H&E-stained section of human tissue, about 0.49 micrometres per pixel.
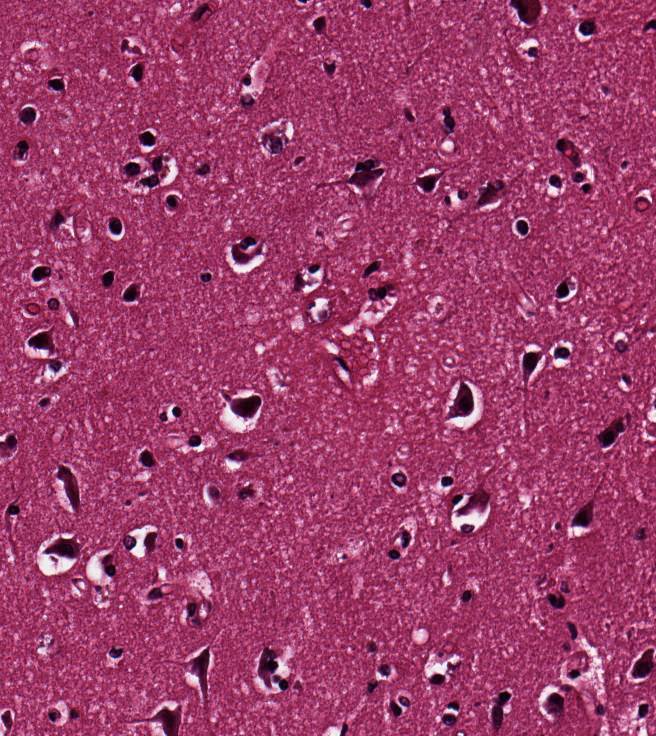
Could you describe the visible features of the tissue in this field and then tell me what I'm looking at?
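Larger cells with triangular bodies and a single tapering process, most likely neurons, are scattered about, for example at centre right and lower left; their bodies stain dark purple and look shrunken. Small round dark nuclei with little visible cytoplasm lie throughout and far outnumber them. Epithelium, glands and fat cells are absent. This is cerebral cortex.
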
